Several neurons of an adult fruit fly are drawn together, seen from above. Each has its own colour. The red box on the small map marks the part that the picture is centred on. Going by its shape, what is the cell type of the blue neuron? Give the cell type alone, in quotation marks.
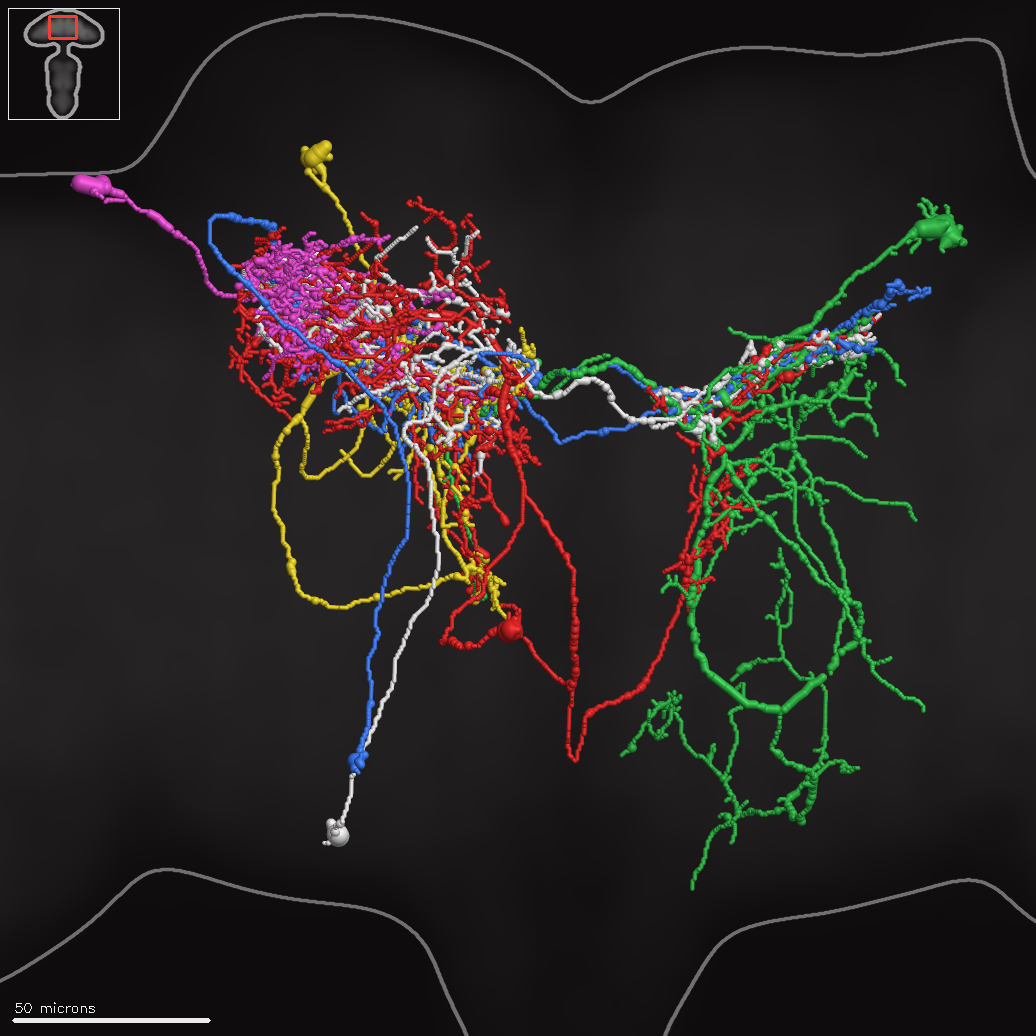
"VES079"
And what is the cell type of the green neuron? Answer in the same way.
"VES027"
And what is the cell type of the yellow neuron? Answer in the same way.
"VES091"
